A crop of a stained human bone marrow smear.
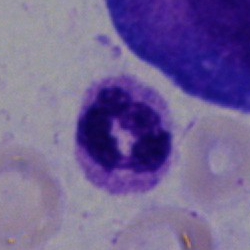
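Segmented neutrophil, the central cell in a stained bone marrow smear. Its nucleus closes into a ring around a small pale space at the centre, and no nucleoli show in it. The cytoplasm is a pale lilac rim, widest at the bottom of the cell, with no vacuoles in it.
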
